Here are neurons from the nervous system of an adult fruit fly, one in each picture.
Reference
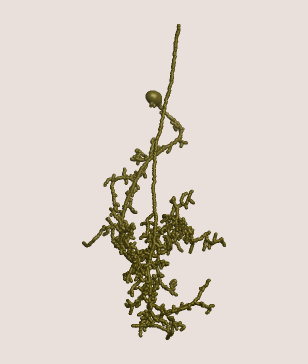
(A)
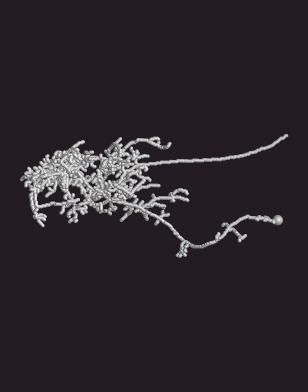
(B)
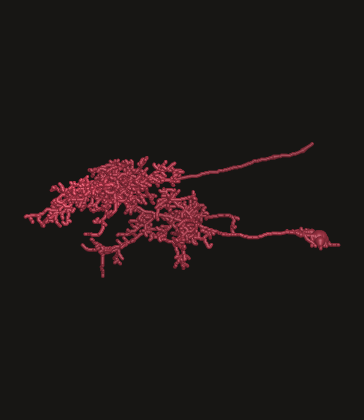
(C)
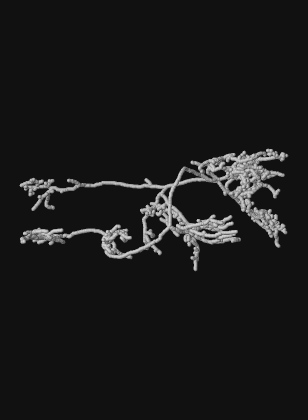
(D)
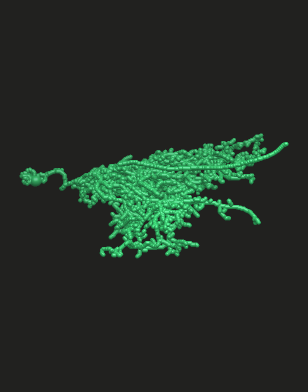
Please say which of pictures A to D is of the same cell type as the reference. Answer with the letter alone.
A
